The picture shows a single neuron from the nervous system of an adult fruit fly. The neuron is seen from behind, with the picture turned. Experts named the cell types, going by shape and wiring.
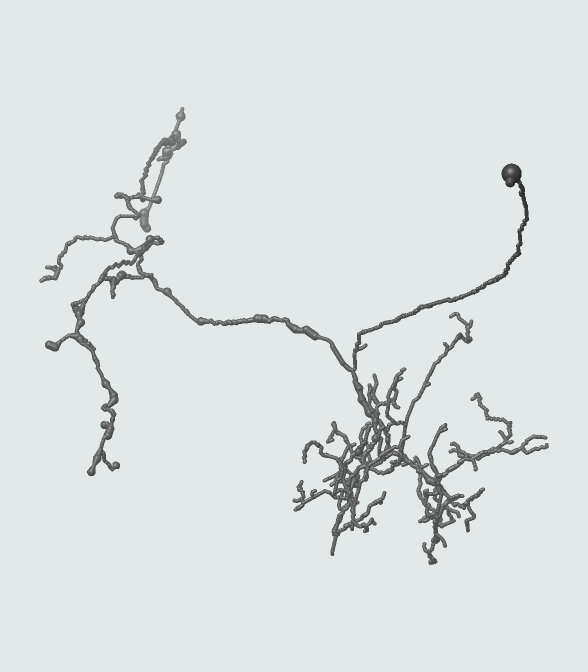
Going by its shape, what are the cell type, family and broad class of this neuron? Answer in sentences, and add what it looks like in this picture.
Its cell type is IN07B075. Its family is hemilineage 07B. Its broad class is nerve-cord intrinsic neuron. Its cell body lies at the upper right of the picture. The picture shows dozens of branch ends.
